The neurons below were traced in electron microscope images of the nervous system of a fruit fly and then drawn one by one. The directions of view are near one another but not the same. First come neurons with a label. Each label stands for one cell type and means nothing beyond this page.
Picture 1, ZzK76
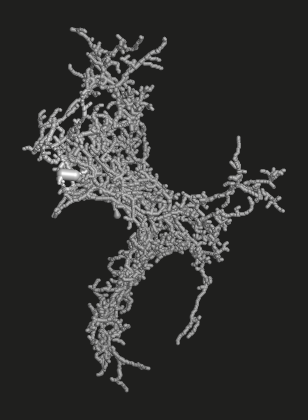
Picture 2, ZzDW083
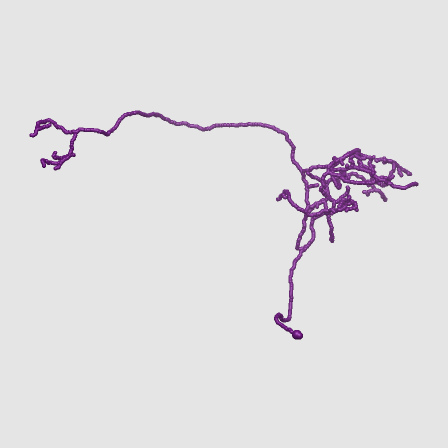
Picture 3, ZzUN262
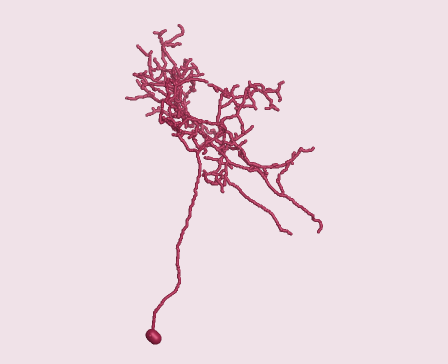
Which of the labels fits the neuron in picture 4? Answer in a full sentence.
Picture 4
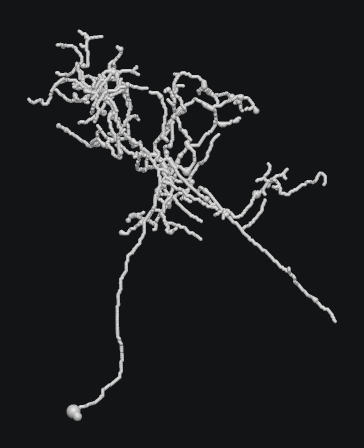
It belongs to ZzUN262.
